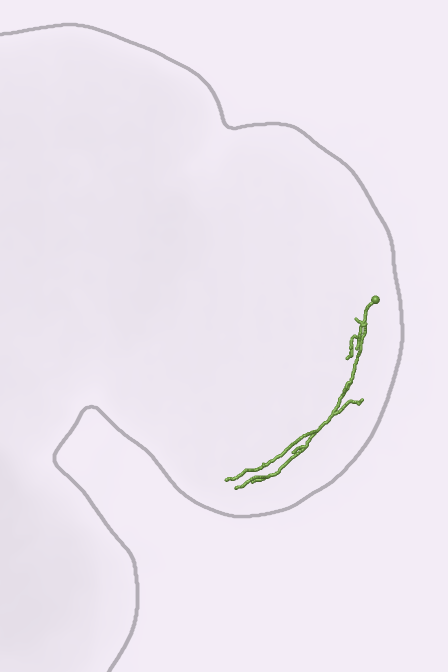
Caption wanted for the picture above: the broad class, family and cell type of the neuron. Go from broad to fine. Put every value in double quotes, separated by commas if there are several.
"optic-lobe intrinsic neuron", "Cm", "Cm10"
